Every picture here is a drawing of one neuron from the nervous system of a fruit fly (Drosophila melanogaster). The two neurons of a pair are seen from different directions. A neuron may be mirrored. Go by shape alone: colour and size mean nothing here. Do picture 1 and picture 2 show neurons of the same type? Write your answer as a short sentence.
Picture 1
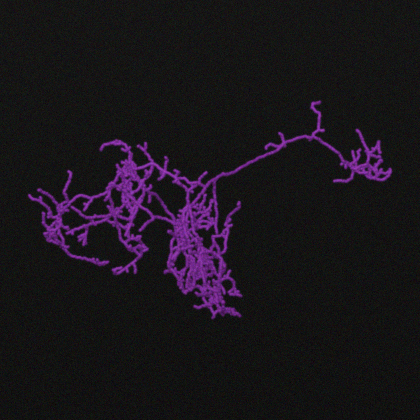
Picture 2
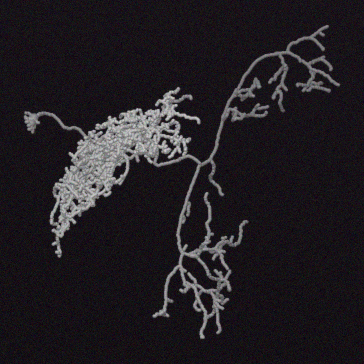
They are of different cell types.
